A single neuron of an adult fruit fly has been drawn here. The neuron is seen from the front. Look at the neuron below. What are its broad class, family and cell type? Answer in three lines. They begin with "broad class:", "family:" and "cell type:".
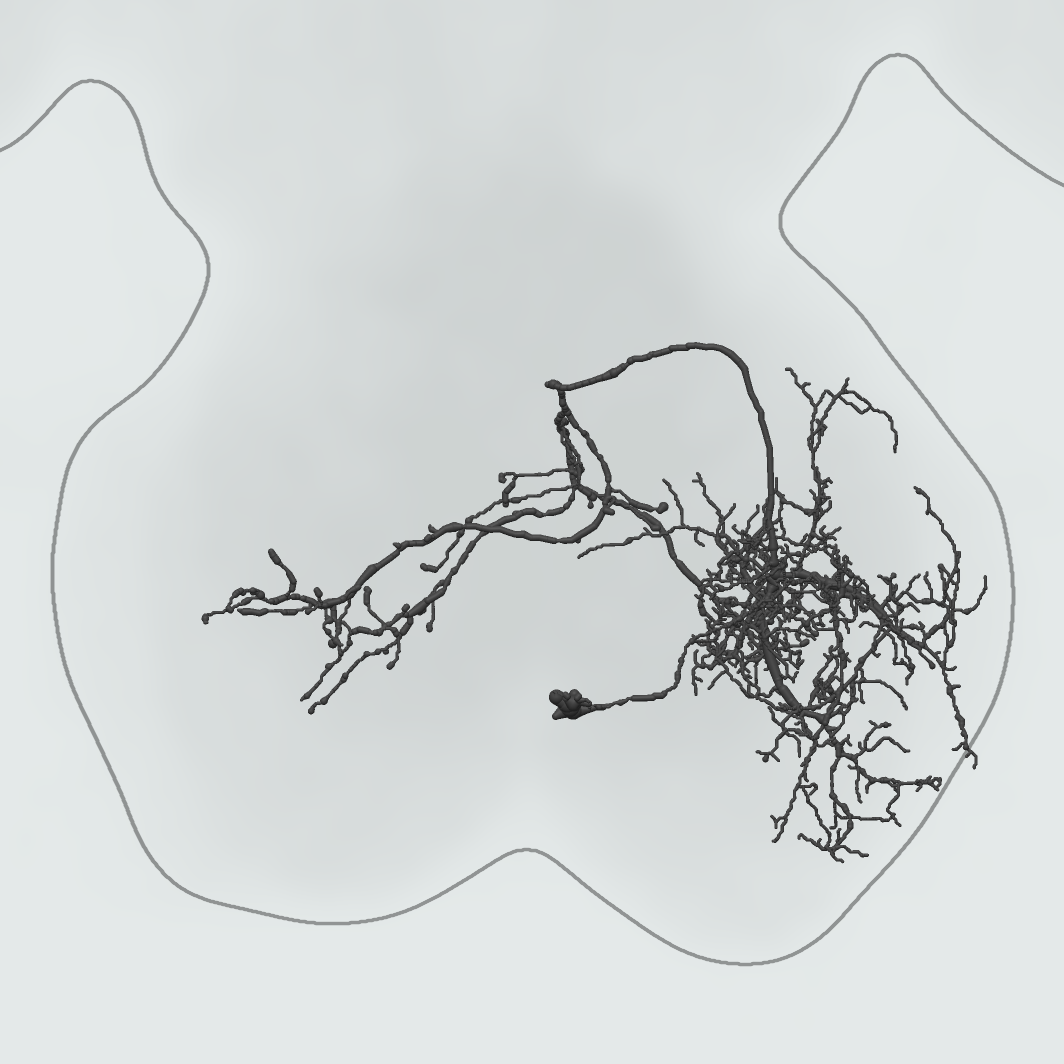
broad class: nerve-cord intrinsic neuron
family: hemilineage 07B
cell type: IN07B007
